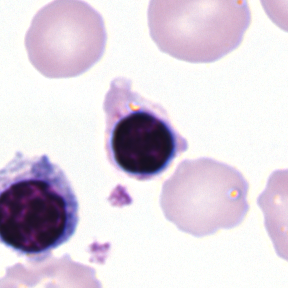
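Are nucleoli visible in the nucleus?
No nucleoli can be seen in the nucleus.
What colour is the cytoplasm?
The cytoplasm is pale lilac.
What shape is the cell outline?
The outline is irregular, with a pale cytoplasmic tag at the upper left.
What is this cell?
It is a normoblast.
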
